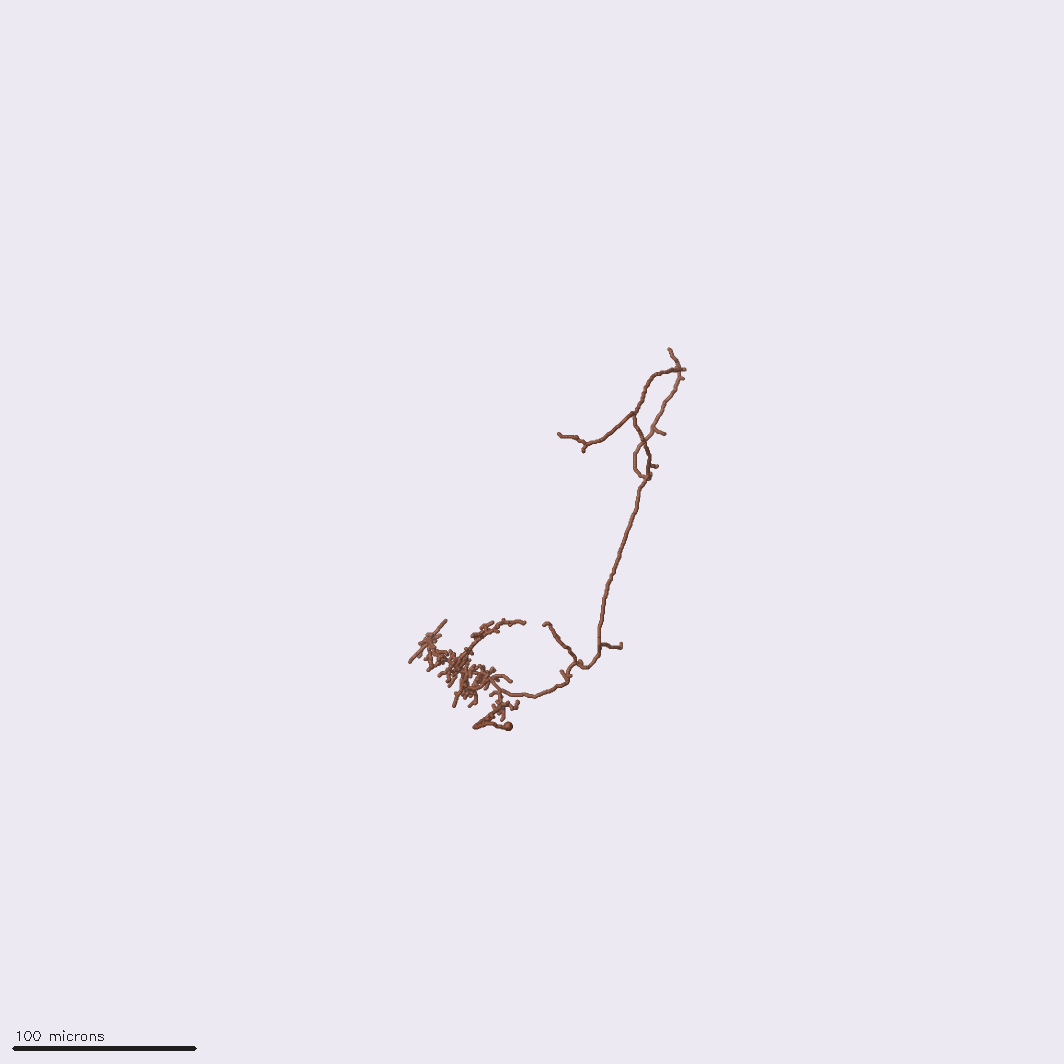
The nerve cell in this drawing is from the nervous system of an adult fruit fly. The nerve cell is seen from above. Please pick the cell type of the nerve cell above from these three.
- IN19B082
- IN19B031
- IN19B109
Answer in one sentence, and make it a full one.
Classified by cell type, this nerve cell is IN19B082.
